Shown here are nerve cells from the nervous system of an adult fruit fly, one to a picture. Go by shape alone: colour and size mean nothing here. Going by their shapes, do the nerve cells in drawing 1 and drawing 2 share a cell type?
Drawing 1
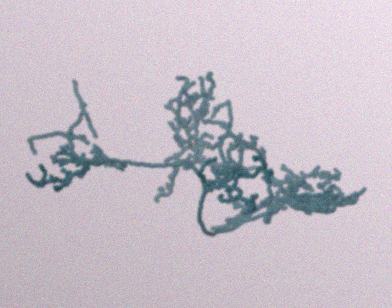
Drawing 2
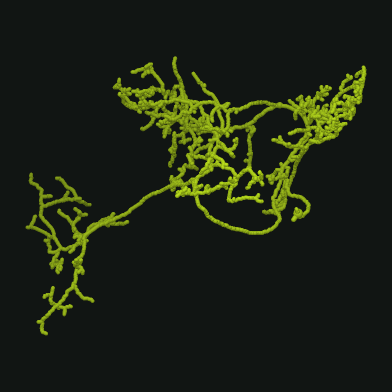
yes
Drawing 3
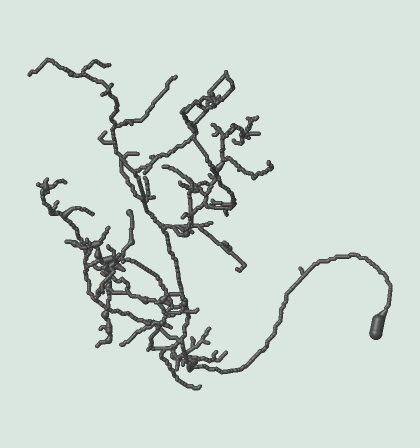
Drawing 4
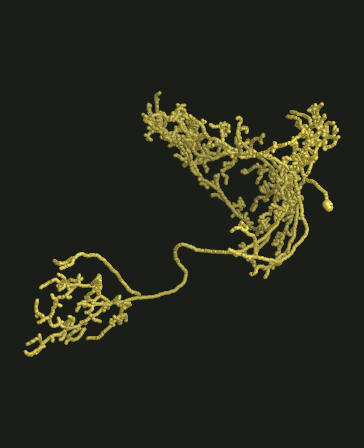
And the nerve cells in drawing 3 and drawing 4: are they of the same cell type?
no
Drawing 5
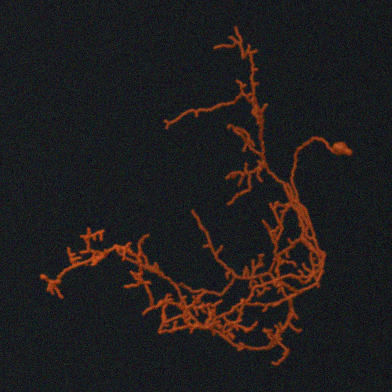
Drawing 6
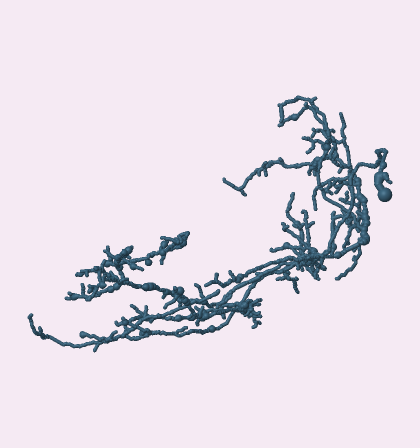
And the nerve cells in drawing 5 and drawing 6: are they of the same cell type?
yes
